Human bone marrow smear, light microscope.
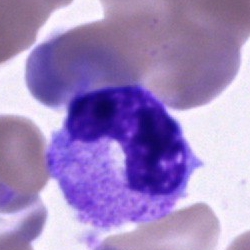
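Band neutrophil, central cell. First, the outline is roughly round. Second, the nucleus curves like a kidney, its indentation facing the lower left. Third, pale lilac cytoplasm fills the lower left part. Last, a pale clear patch lies in the cytoplasm within the curve of the nucleus.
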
